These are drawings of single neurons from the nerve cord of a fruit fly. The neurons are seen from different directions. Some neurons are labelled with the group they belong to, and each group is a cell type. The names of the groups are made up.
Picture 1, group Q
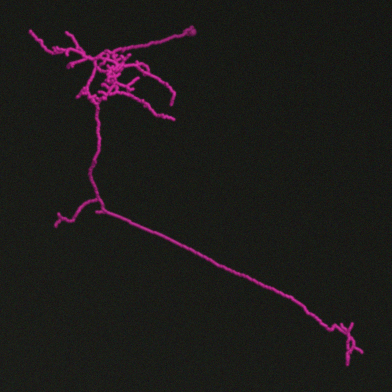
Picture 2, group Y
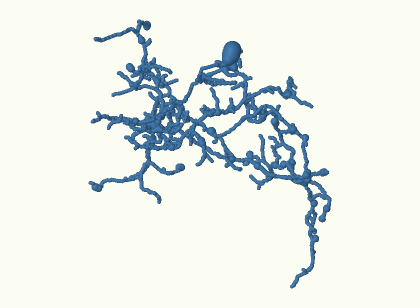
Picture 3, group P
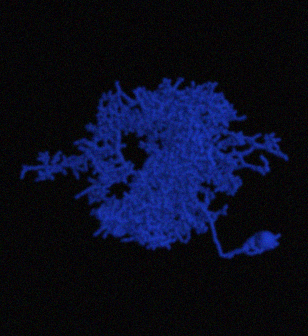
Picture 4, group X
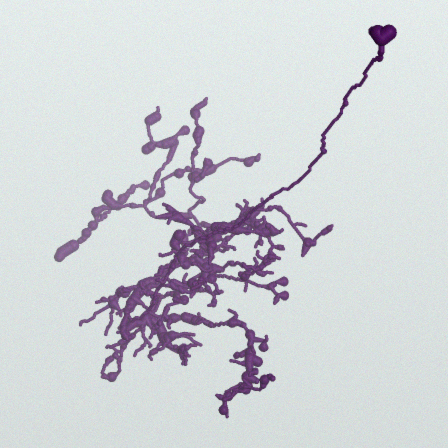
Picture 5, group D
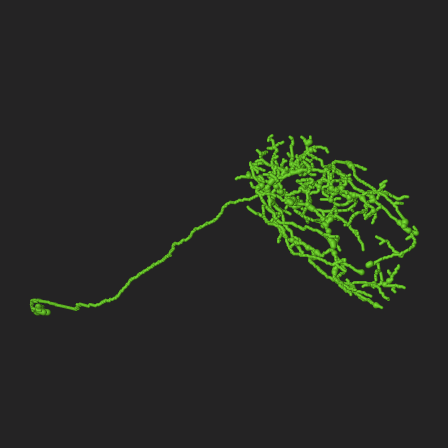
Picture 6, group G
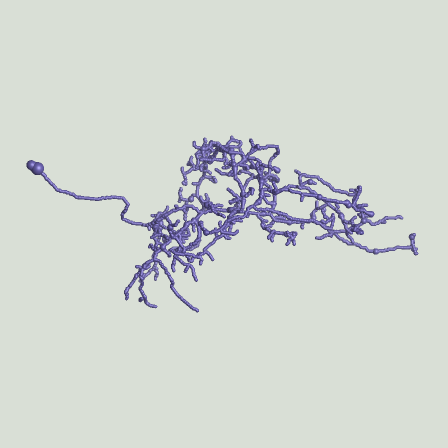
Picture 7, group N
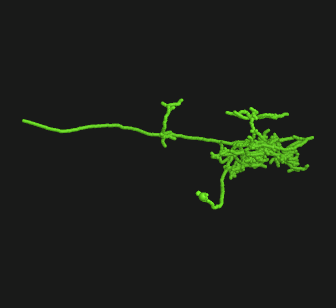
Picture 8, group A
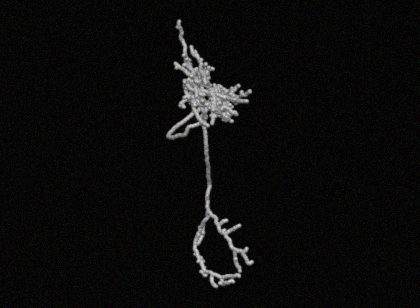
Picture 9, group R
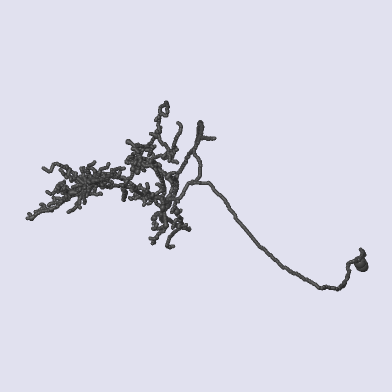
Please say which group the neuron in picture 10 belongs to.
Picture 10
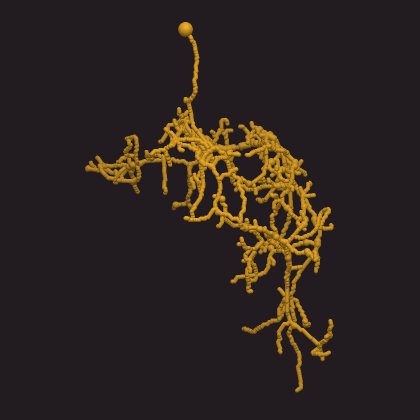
group G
